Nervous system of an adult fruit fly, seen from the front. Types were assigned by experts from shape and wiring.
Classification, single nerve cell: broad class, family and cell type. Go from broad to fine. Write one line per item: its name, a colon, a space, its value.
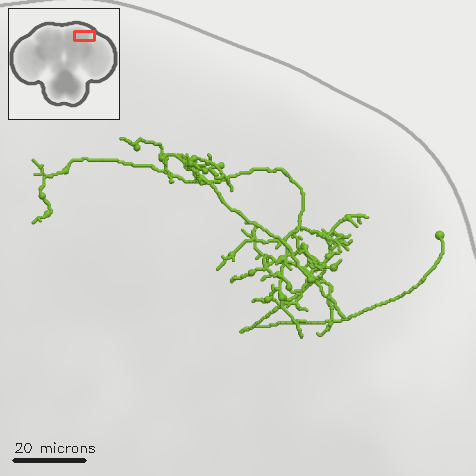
broad class: central-brain intrinsic neuron
family: hemilineage LHp1
cell type: CB2290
